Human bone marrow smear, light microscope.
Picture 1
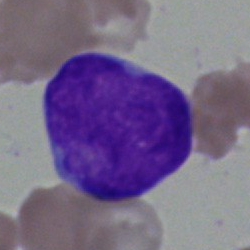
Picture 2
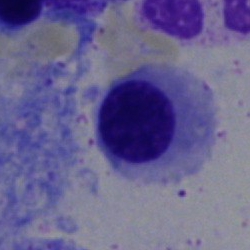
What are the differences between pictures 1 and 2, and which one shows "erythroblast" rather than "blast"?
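Picture 1: blast. Picture 2: erythroblast. Outline: picture 1 rounded with a few gently angular corners; picture 2 roughly round with a slightly uneven edge. Nucleus: in picture 1 it fills almost the whole cell; in picture 2 it sits off-centre, toward the left. Chromatin: picture 1 fine, evenly mottled in lighter and darker purple; picture 2 dense, staining dark purple. Cytoplasm: picture 1 only a very thin blue rim at the cell edge; picture 2 a broad rim, widest on the right.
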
